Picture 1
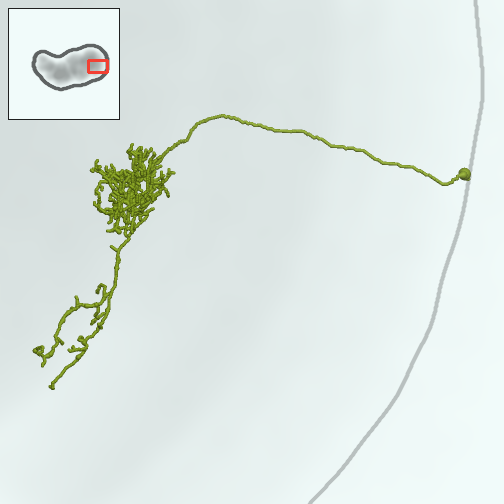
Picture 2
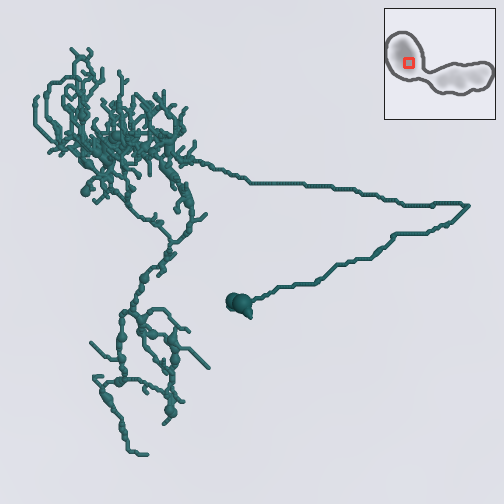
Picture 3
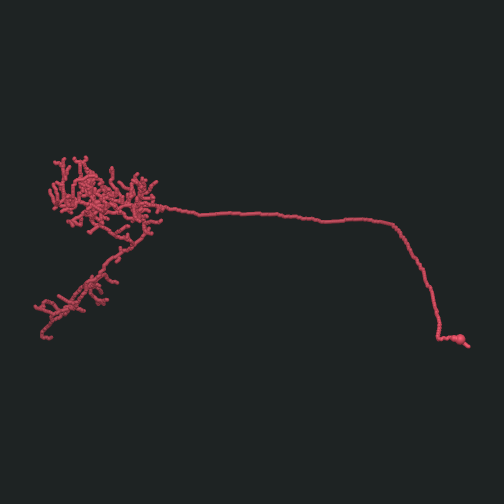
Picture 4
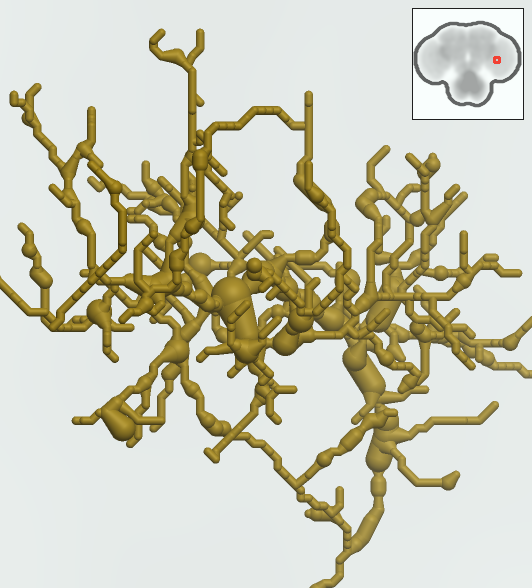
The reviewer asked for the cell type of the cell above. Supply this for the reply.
Tm24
